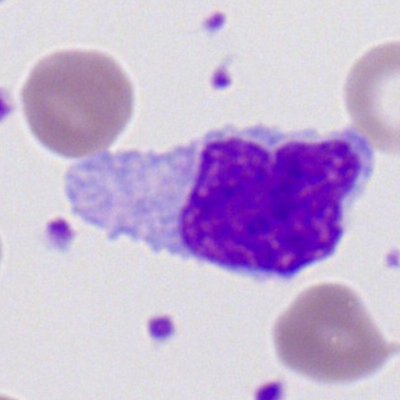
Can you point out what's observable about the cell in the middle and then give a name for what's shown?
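The nucleus sits at the cell's right-hand end, and a notch dips into it from its upper edge. Its chromatin is dark purple and coarsely clumped, with small paler gaps between clumps. Wide, pale blue-grey cytoplasm spreads out to its left. The cell is a monocyte.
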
